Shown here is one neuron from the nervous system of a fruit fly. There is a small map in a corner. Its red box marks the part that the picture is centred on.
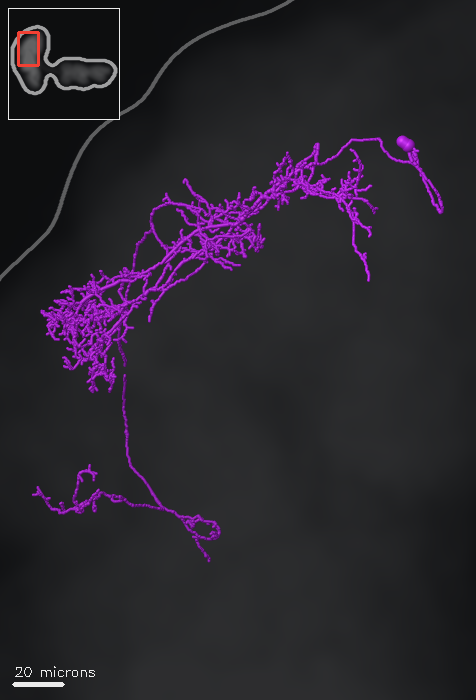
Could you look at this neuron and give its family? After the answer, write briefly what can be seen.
The family is LHPV. It is a central-brain intrinsic neuron. It is in the brain and does not reach the nerve cord. The cell body is at the upper right of the picture. From top to bottom in the picture it spans about 180 microns.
